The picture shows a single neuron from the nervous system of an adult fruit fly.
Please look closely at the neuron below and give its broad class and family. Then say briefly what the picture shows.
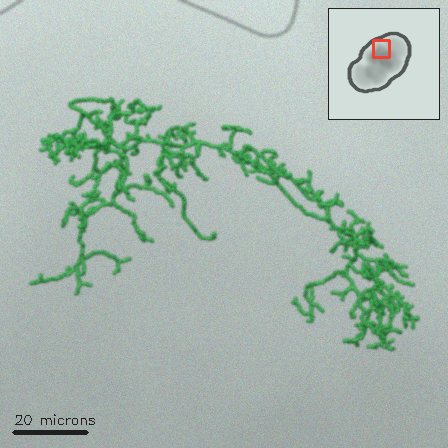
It is a nerve-cord intrinsic neuron. Its family is hemilineage 13A. By the scale bar it is about 110 microns wide in this view. In this view it is wider than it is tall.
